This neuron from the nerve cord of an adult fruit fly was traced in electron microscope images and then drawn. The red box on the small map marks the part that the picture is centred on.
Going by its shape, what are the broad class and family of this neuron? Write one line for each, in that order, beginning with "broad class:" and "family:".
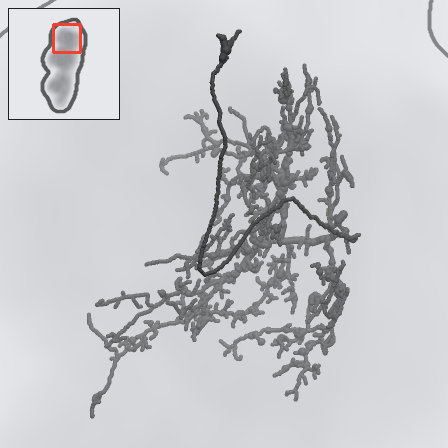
broad class: nerve-cord intrinsic neuron
family: hemilineage 02A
